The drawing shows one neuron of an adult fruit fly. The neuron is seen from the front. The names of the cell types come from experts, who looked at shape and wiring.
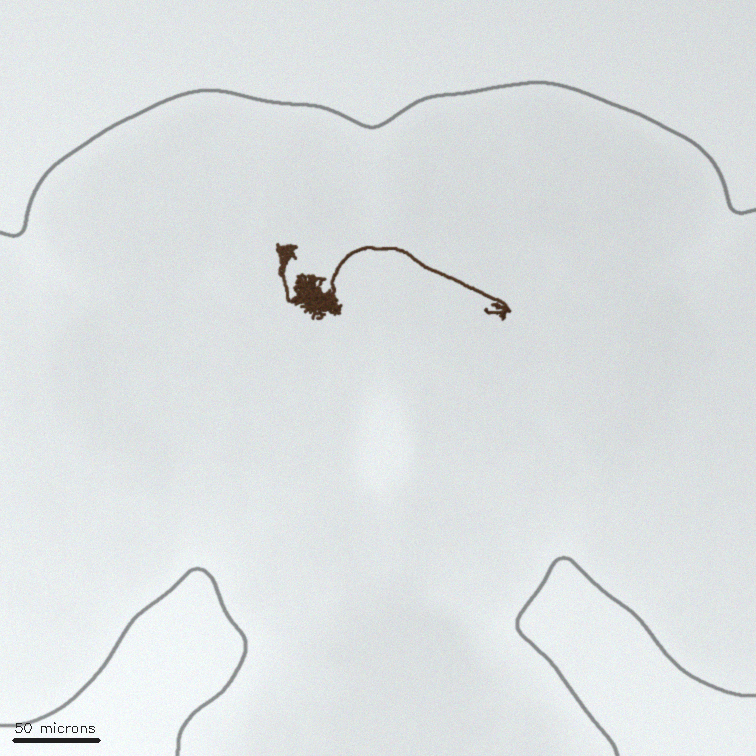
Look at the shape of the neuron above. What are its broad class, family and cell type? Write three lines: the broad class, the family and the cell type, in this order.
central-brain intrinsic neuron
class CX
PFR_a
